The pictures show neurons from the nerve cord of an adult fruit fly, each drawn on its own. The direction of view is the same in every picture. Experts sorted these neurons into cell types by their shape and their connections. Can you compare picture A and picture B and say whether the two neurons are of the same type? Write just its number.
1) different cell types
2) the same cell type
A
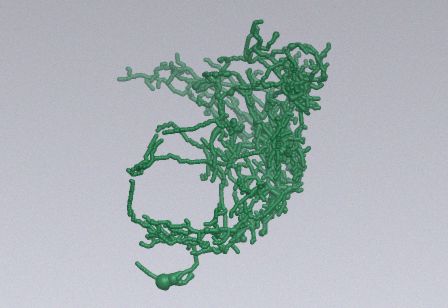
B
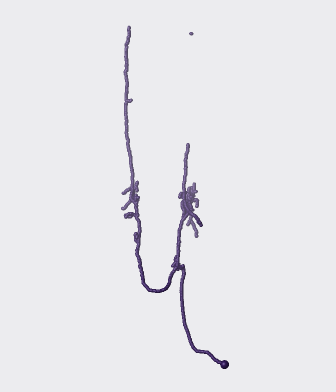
1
